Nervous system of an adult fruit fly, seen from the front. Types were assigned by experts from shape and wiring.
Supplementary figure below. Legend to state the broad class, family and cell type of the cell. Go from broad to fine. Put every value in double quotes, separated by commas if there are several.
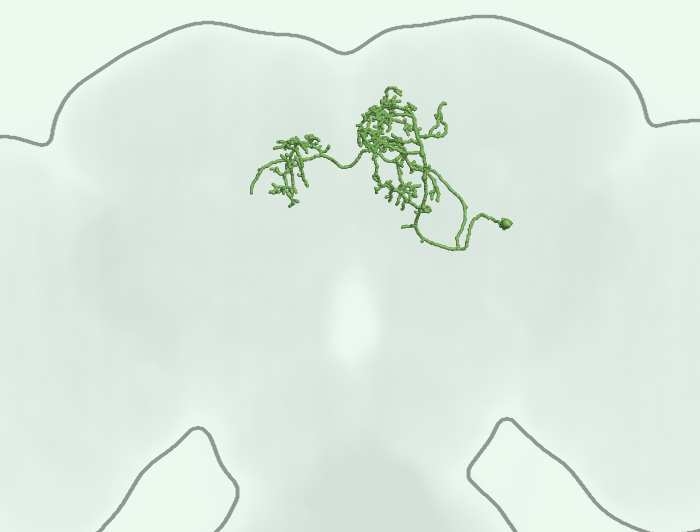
"central-brain intrinsic neuron", "hemilineage CREl1", "CRE049"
